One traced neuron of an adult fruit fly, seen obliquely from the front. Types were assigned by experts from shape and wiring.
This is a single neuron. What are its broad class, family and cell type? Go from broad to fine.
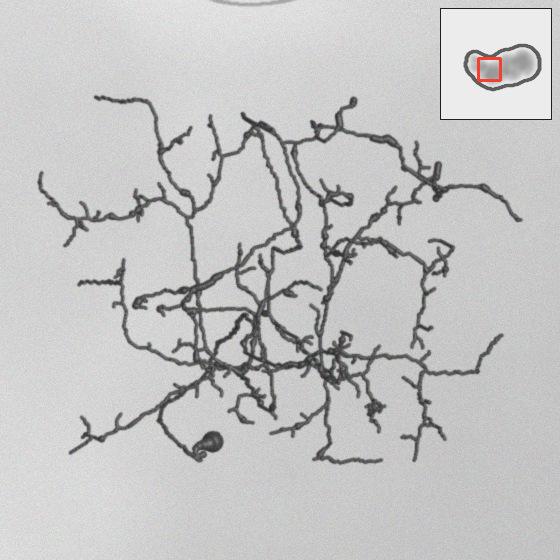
nerve-cord intrinsic neuron; hemilineage 12A; IN12A059_f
